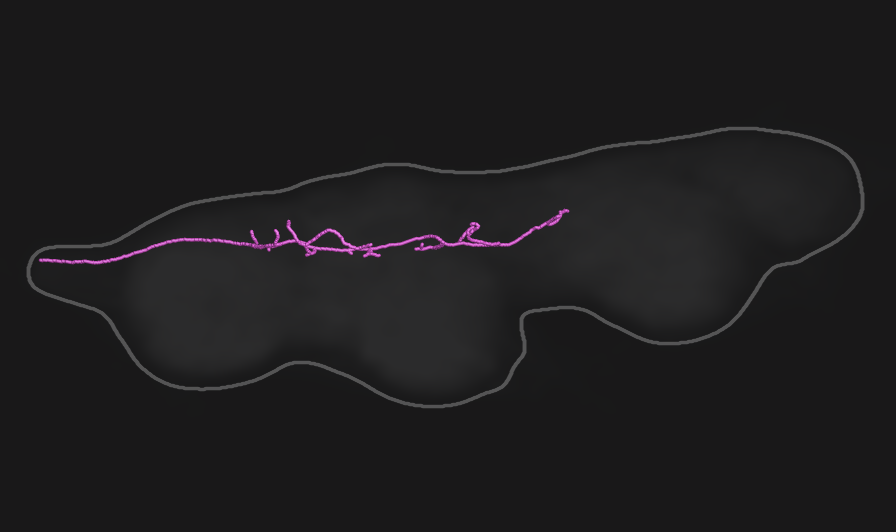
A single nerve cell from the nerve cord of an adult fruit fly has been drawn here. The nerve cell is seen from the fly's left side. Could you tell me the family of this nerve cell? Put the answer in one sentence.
The family is hemilineage LB7.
